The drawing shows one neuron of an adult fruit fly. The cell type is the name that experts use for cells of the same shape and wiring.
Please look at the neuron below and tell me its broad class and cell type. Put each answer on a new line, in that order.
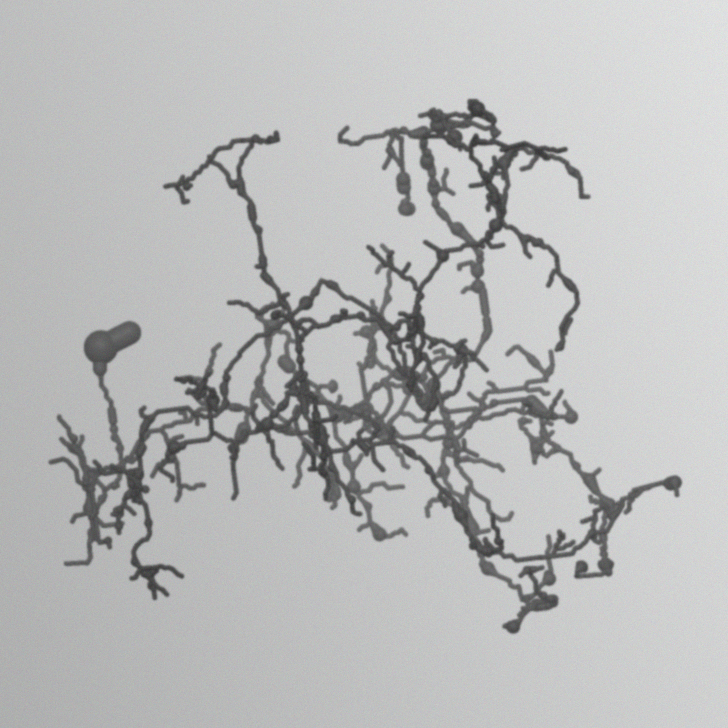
nerve-cord intrinsic neuron
INXXX372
